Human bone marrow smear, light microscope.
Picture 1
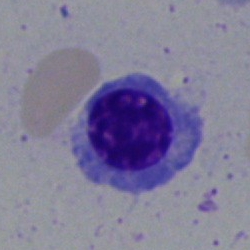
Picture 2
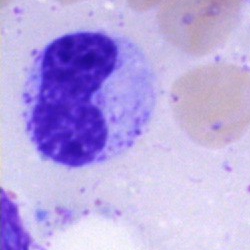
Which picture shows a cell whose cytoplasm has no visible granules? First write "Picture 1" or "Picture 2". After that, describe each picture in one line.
Picture 1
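In picture 1: The cytoplasm shows no visible granules.
In picture 2: Fine purple granules are scattered through the cytoplasm.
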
